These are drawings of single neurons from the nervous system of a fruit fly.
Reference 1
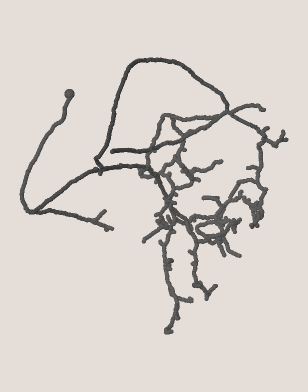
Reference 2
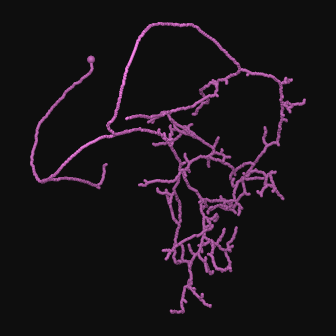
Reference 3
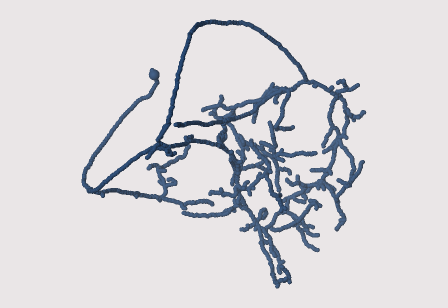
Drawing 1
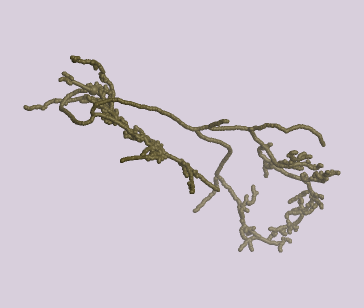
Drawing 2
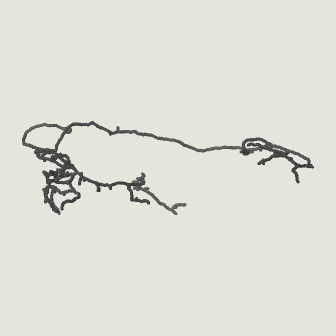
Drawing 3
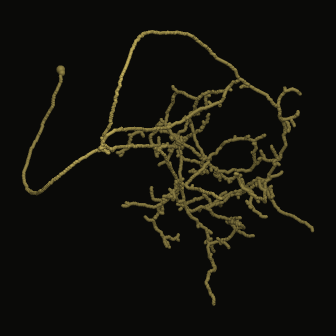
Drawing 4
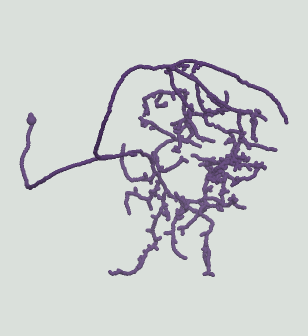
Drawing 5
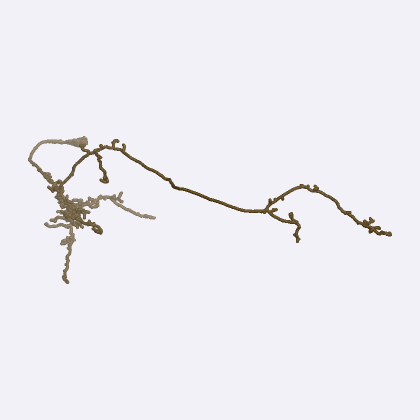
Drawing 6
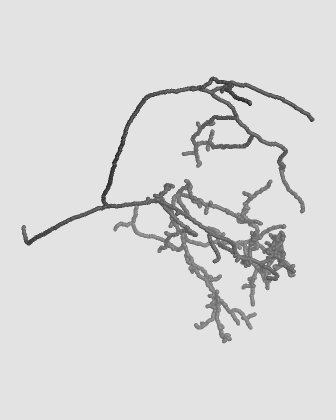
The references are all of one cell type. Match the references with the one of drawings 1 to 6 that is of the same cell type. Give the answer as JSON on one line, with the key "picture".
{"picture": 3}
